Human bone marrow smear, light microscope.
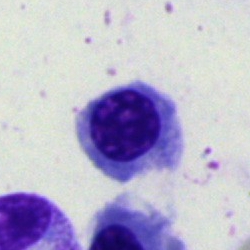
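Erythroblast (central cell) in a stained human bone marrow smear. Outline irregular, with a few blunt angular corners. The nucleus fills most of the cell and sits upper left, leaving a moderate rim of cytoplasm that is widest lower right. Chromatin is dark purple and coarsely clumped, with paler patches between clumps.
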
